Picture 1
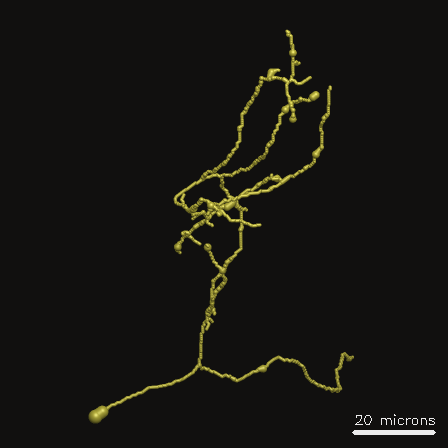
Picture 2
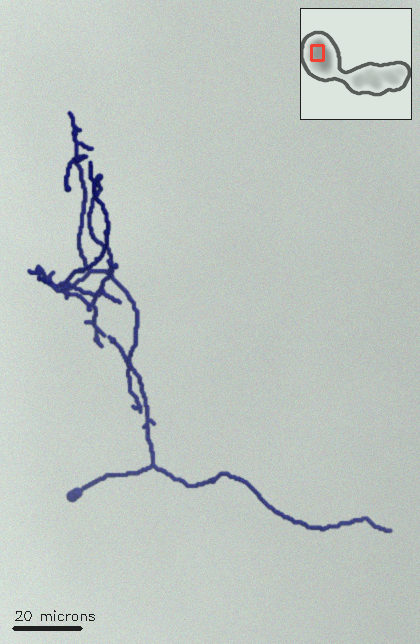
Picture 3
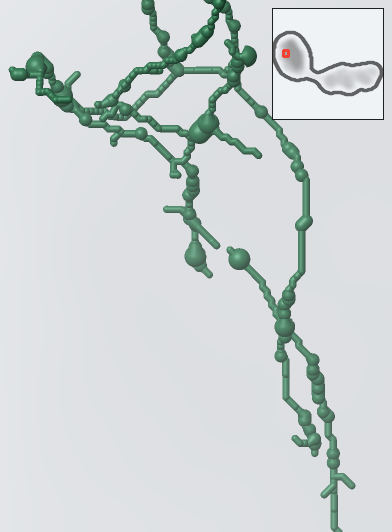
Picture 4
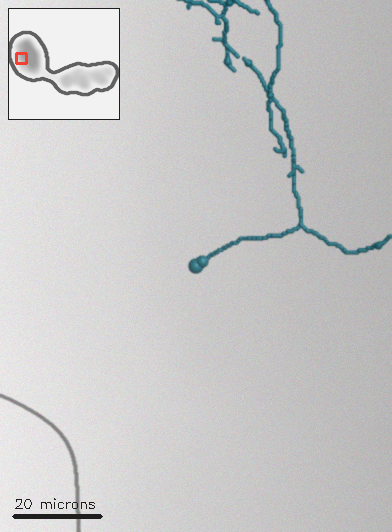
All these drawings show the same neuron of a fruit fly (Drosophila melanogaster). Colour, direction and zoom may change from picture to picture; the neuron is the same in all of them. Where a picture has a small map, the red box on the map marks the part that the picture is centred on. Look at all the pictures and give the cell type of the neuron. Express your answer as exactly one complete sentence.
The cell type designation of this neuron is LAL071.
